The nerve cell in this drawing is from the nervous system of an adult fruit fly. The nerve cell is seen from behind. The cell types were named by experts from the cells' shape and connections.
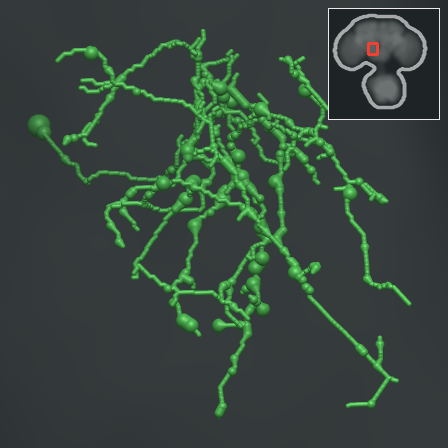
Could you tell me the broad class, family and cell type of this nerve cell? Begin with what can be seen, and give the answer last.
Its cell body lies at the upper left of the picture. The picture shows dozens of branch ends. This is a central-brain intrinsic neuron. Its family is hemilineage TRdl_b. The cell type is GNG375.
